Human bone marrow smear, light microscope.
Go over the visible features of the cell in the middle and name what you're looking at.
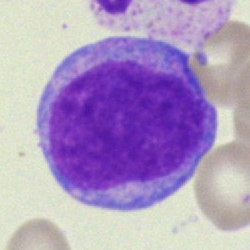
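The cytoplasm here is blue, and the blue gets deepest out at the cell edge. You won't find coarse dark granules in it, and there are no vacuoles either. Red cells lie up against its right side. That one is a blast.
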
